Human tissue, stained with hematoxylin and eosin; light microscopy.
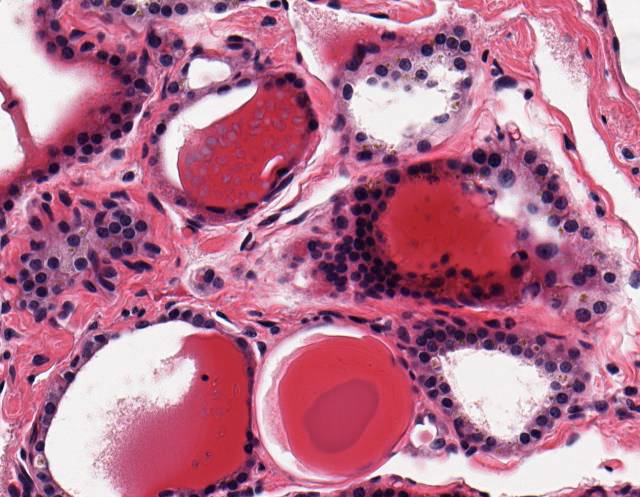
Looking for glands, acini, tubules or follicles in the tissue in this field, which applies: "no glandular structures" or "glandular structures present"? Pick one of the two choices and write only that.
Glandular structures present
